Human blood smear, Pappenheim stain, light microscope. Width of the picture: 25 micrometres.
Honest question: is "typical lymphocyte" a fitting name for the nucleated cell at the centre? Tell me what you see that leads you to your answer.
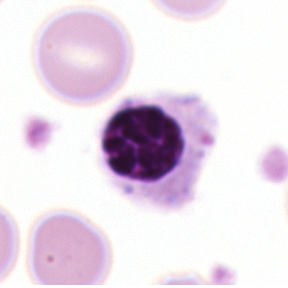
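Starting with the cytoplasm: it is pale lilac-pink, with a few scattered reddish-purple granules and no vacuoles.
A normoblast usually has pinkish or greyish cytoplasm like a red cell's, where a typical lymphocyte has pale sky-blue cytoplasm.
So the colour goes with normoblast and against typical lymphocyte. Next the nucleus: it is round in outline, about 7 micrometres across, fills about 50% of the cell's area and lies toward the left.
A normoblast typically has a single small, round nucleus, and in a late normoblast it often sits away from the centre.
Both the round outline and the off-centre position go with normoblast. The chromatin is dense and coarsely clumped into dark blocks, with no nucleoli visible.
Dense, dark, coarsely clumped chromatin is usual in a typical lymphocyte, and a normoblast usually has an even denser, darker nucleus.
So the chromatin would fit either name. The cell is about 10 micrometres across, about 1.25 times the width of a whole red cell in view, and its outline is irregular and somewhat angular. Taken together, this is not a typical lymphocyte but a normoblast.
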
